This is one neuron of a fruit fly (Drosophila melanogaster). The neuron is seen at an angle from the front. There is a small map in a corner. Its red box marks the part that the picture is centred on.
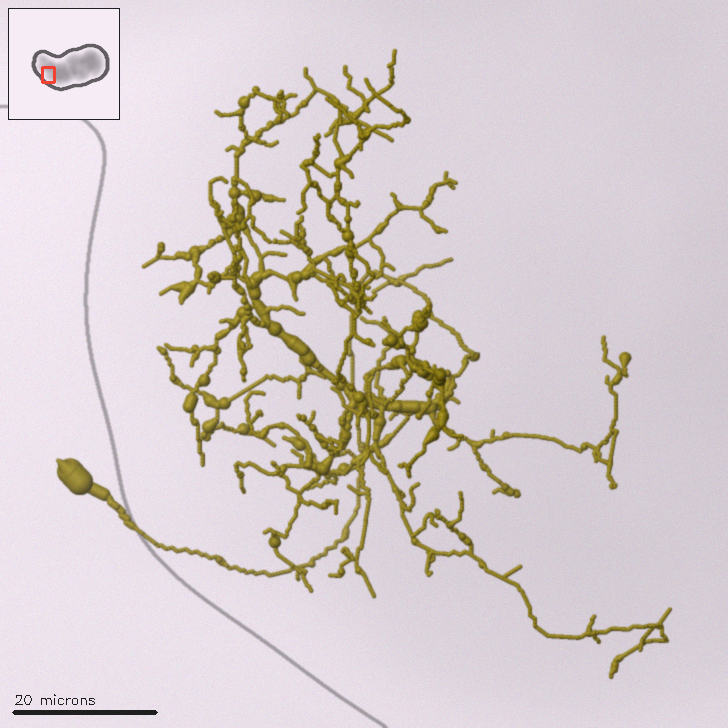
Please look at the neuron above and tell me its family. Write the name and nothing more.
hemilineage 20A.22A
